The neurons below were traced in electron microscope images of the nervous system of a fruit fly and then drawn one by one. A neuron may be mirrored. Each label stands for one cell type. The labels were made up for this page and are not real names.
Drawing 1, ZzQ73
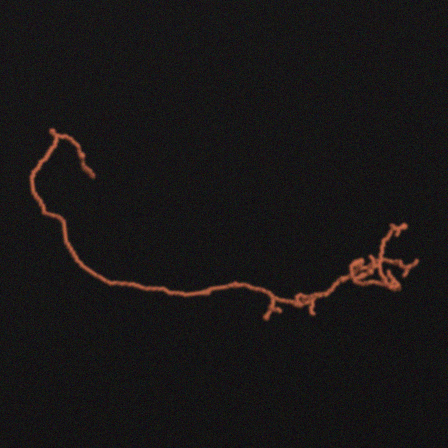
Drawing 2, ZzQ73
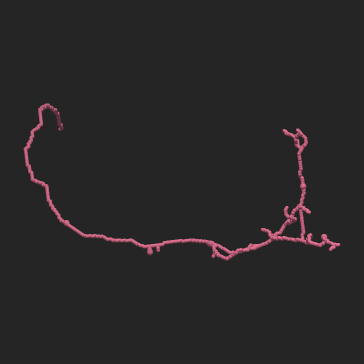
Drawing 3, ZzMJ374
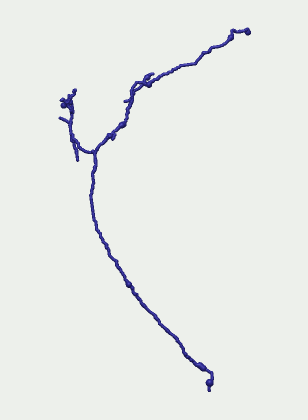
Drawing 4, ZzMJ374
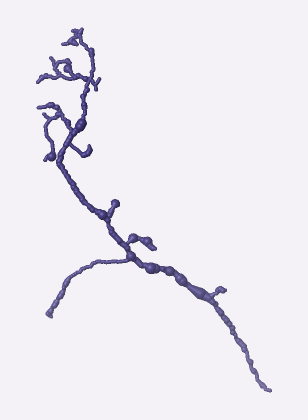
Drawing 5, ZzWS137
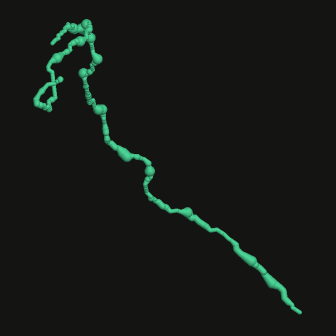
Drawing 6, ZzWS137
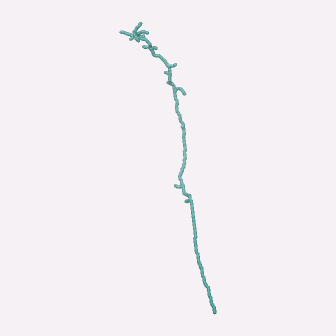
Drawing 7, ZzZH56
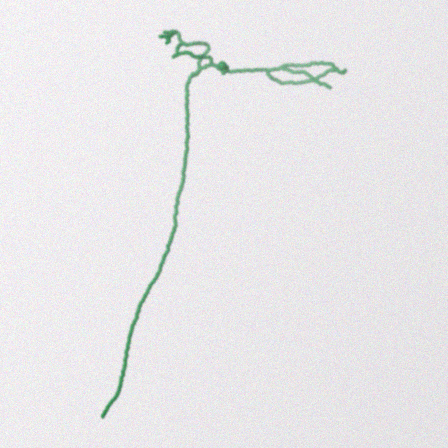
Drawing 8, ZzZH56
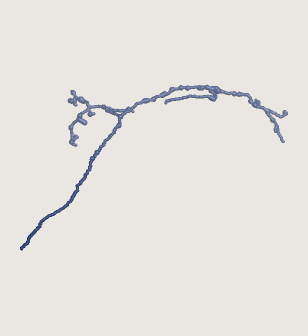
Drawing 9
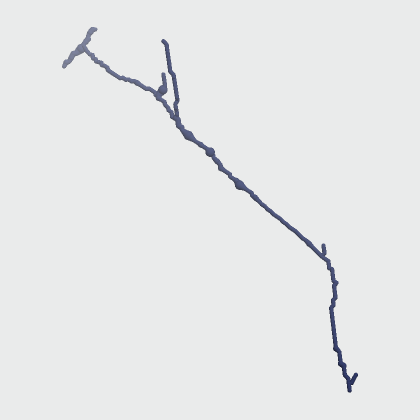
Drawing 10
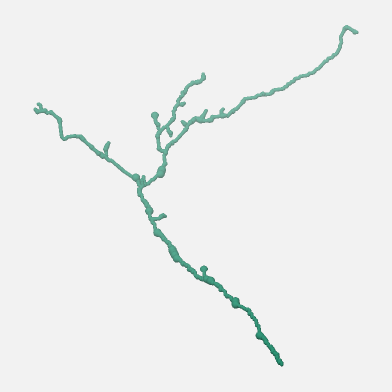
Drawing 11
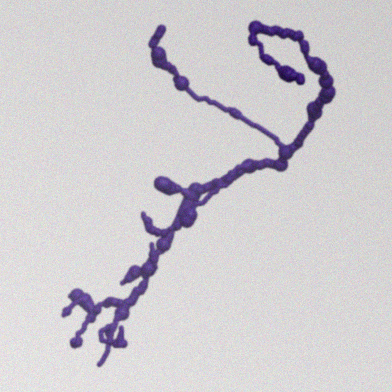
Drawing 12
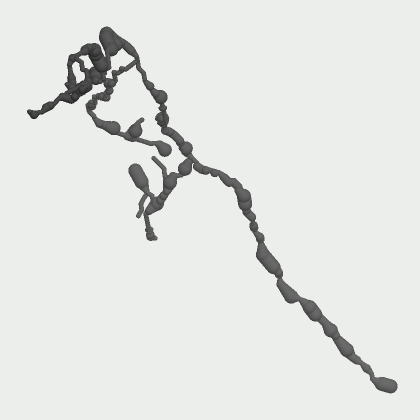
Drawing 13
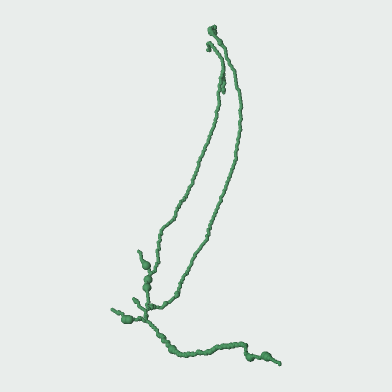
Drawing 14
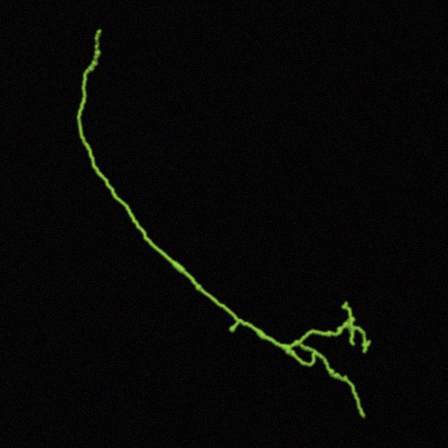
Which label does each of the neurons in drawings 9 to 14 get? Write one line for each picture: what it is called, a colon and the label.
9: ZzMJ374
10: ZzMJ374
11: ZzWS137
12: ZzWS137
13: ZzMJ374
14: ZzQ73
